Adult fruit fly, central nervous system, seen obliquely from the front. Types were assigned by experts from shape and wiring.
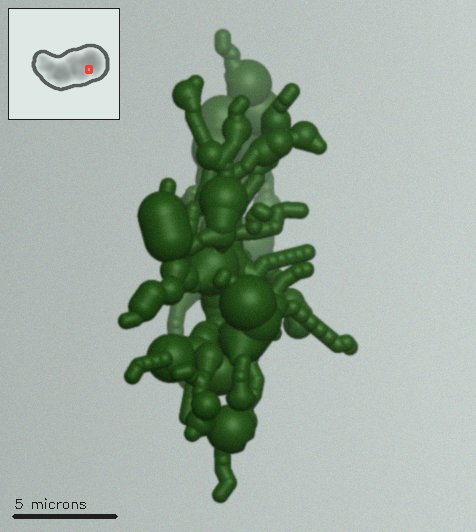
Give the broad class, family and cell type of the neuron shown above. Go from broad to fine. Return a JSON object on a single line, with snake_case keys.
{"broad_class": "optic-lobe intrinsic neuron", "family": "T", "cell_type": "T5d"}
